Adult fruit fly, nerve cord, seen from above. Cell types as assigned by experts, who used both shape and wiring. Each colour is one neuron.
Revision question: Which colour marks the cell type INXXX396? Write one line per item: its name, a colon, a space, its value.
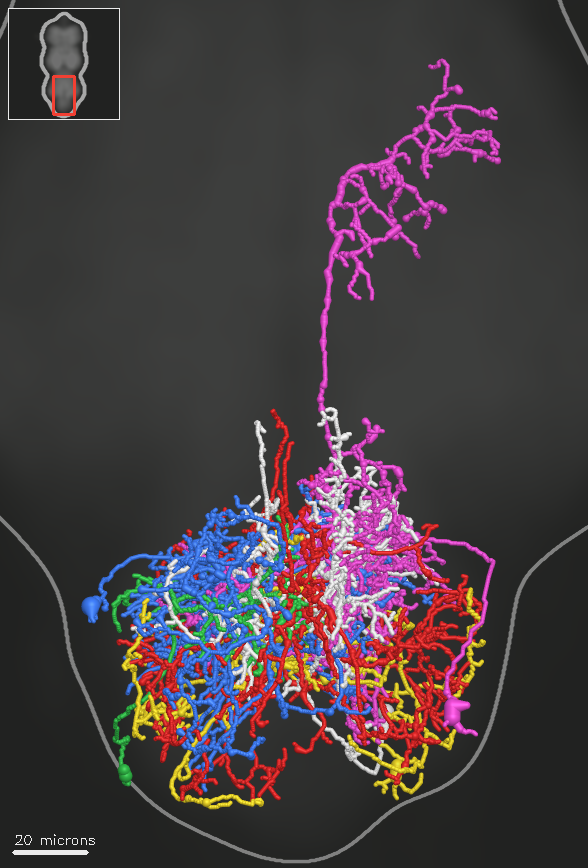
colour: red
